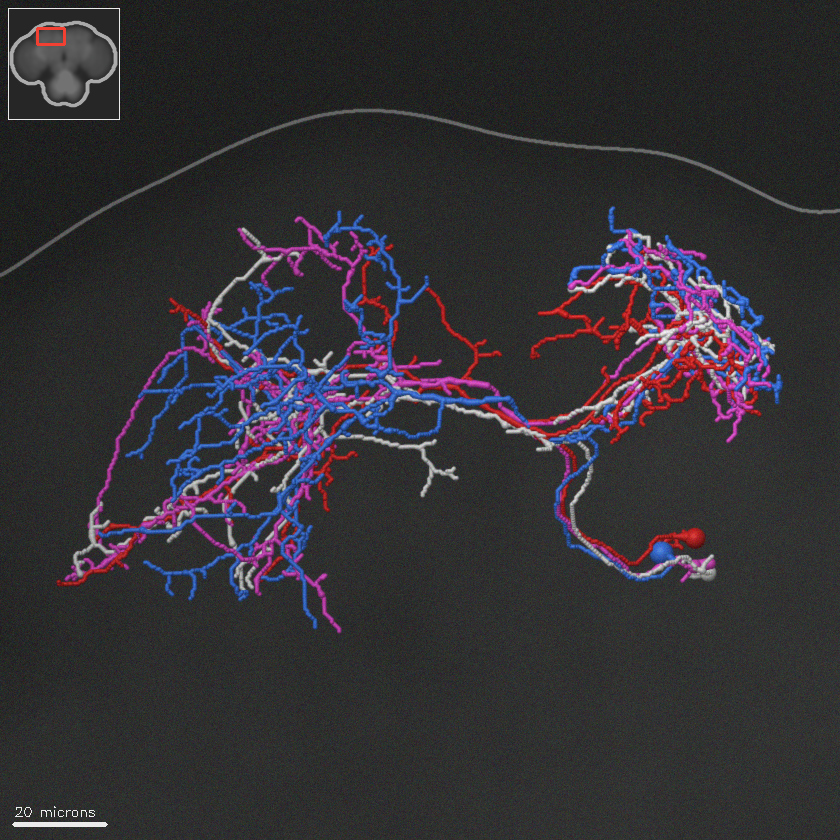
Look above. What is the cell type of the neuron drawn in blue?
SMP389_c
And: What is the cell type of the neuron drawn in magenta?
LHPV10a1b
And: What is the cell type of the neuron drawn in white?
LHPV10a1a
